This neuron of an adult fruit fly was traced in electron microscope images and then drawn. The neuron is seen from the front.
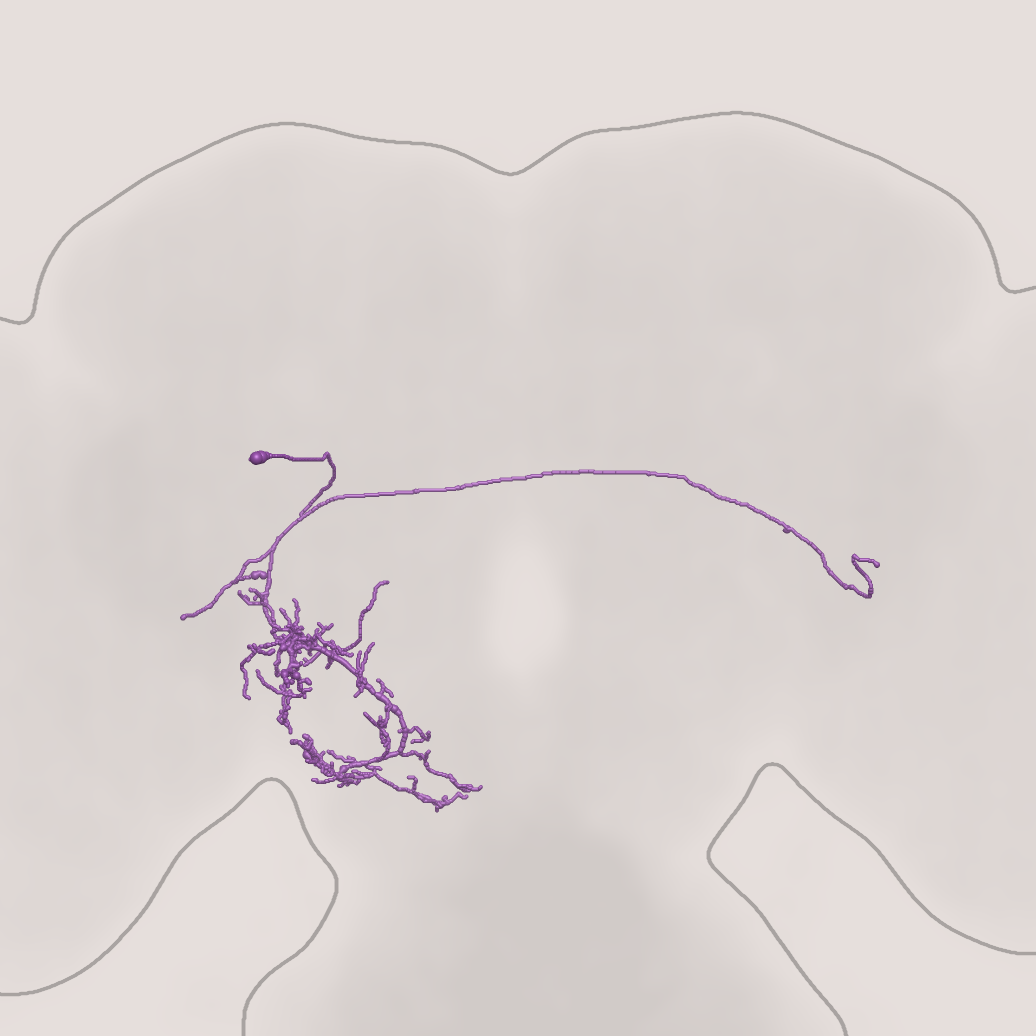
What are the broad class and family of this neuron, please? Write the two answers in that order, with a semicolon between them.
central-brain intrinsic neuron; hemilineage VLPa2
